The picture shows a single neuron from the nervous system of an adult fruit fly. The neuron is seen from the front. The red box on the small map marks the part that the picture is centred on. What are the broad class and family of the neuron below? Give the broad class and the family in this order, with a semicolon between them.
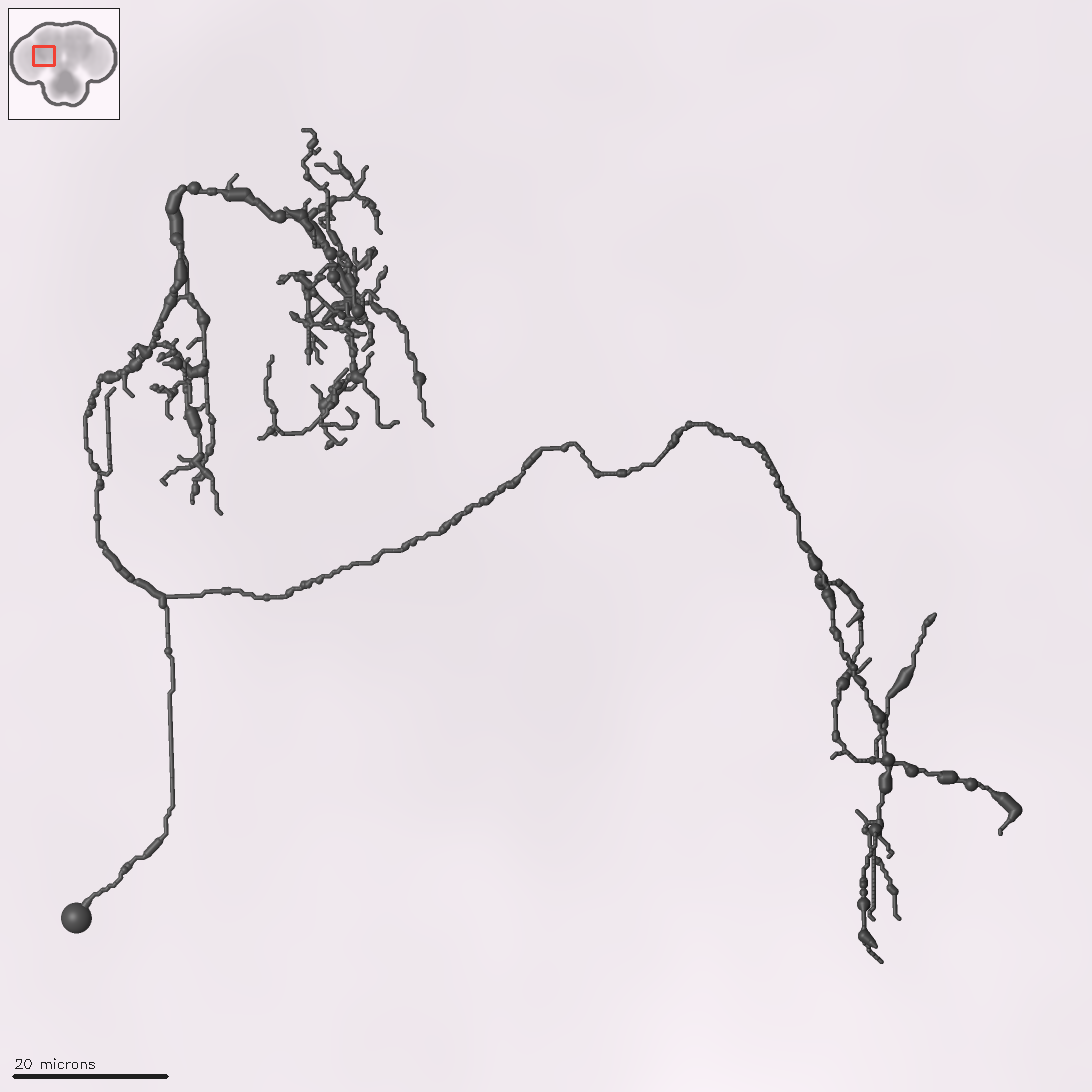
visual projection neuron; hemilineage LHl4_posterior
